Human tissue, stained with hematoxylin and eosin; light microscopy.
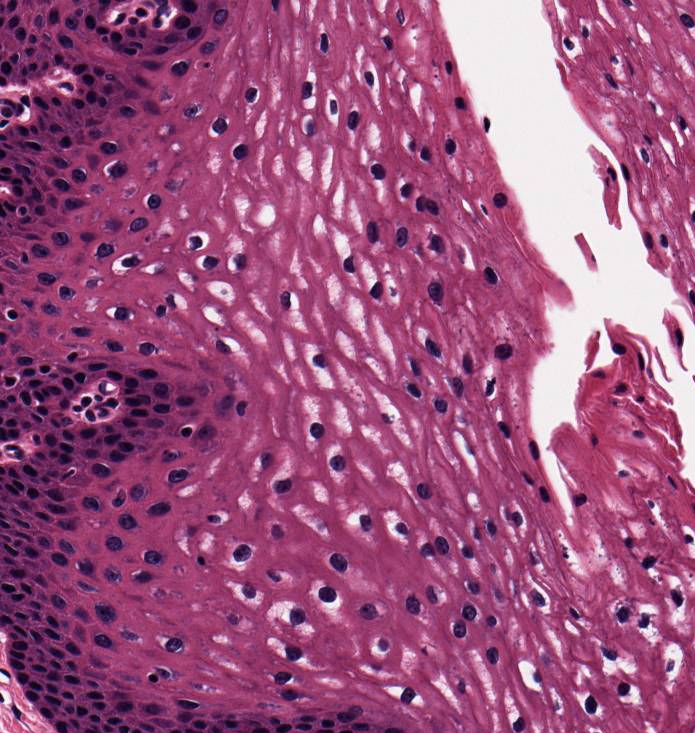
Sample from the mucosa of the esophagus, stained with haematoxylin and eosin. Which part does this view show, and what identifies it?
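The field shows stratified squamous nonkeratinized epithelium. Its basal layers lie at the left, where small crowded cells carry dark, closely packed nuclei. Towards the free surface at the right, cells and nuclei become flattened and elongated, parallel to the surface.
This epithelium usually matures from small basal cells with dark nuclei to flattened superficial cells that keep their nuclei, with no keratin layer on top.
Here nuclei persist right up to the surface, and there is no anucleate keratin layer.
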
